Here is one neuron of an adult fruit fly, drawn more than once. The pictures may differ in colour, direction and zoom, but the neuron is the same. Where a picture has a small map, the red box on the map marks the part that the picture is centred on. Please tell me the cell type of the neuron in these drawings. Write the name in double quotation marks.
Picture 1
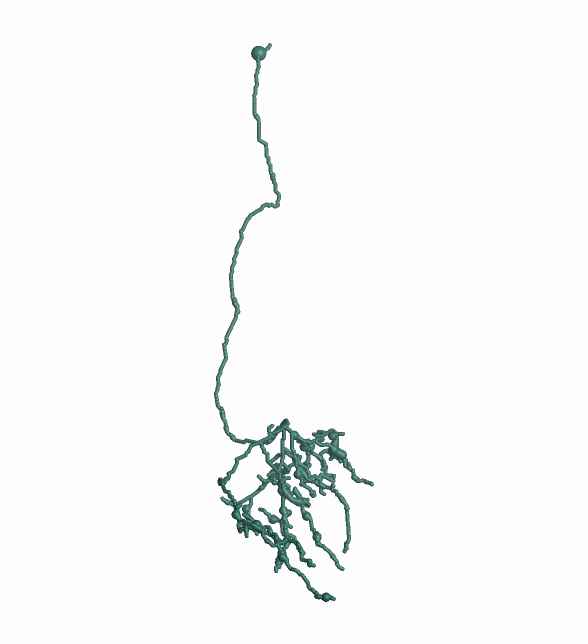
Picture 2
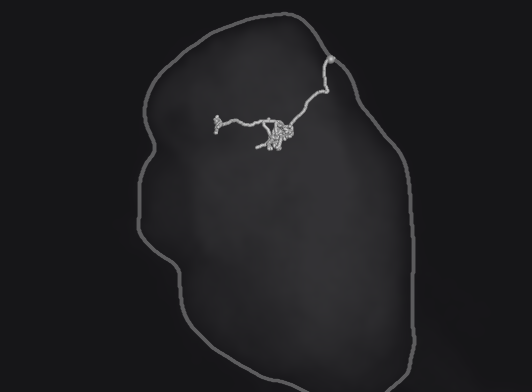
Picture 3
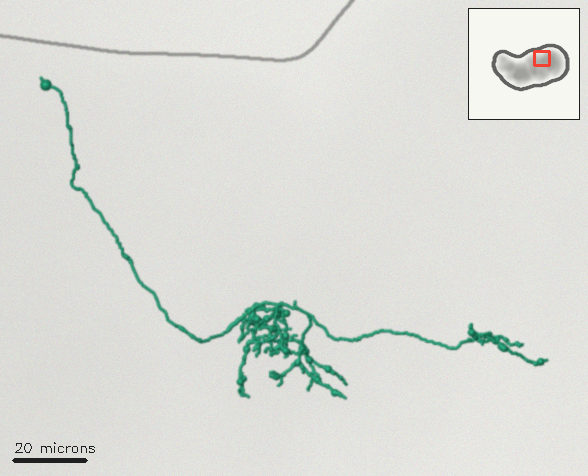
"FC1E"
